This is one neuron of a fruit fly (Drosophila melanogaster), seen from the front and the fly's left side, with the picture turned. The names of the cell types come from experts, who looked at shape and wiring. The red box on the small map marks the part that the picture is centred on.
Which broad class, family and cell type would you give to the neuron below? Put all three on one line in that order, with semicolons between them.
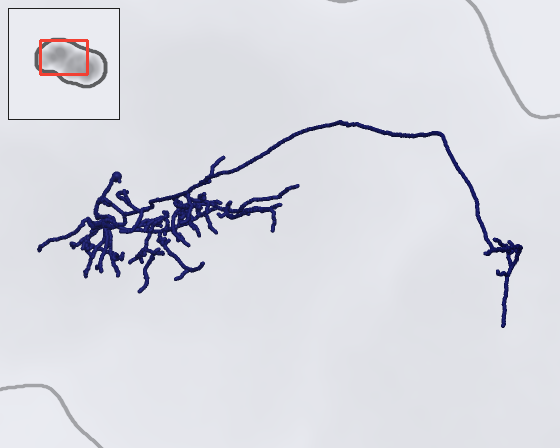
ascending neuron; hemilineage 08B; AN08B079_a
